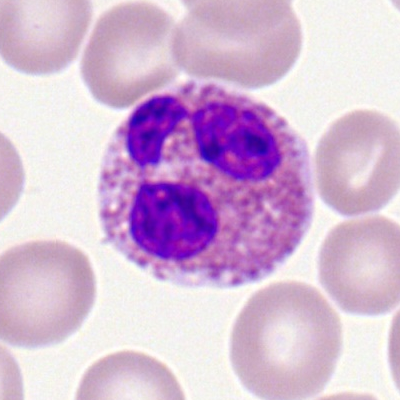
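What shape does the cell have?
Roughly round, with a slightly uneven edge.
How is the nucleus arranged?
Three separate lobes: two side by side in the upper half, the third below them, none showing nucleoli.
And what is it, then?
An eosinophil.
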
